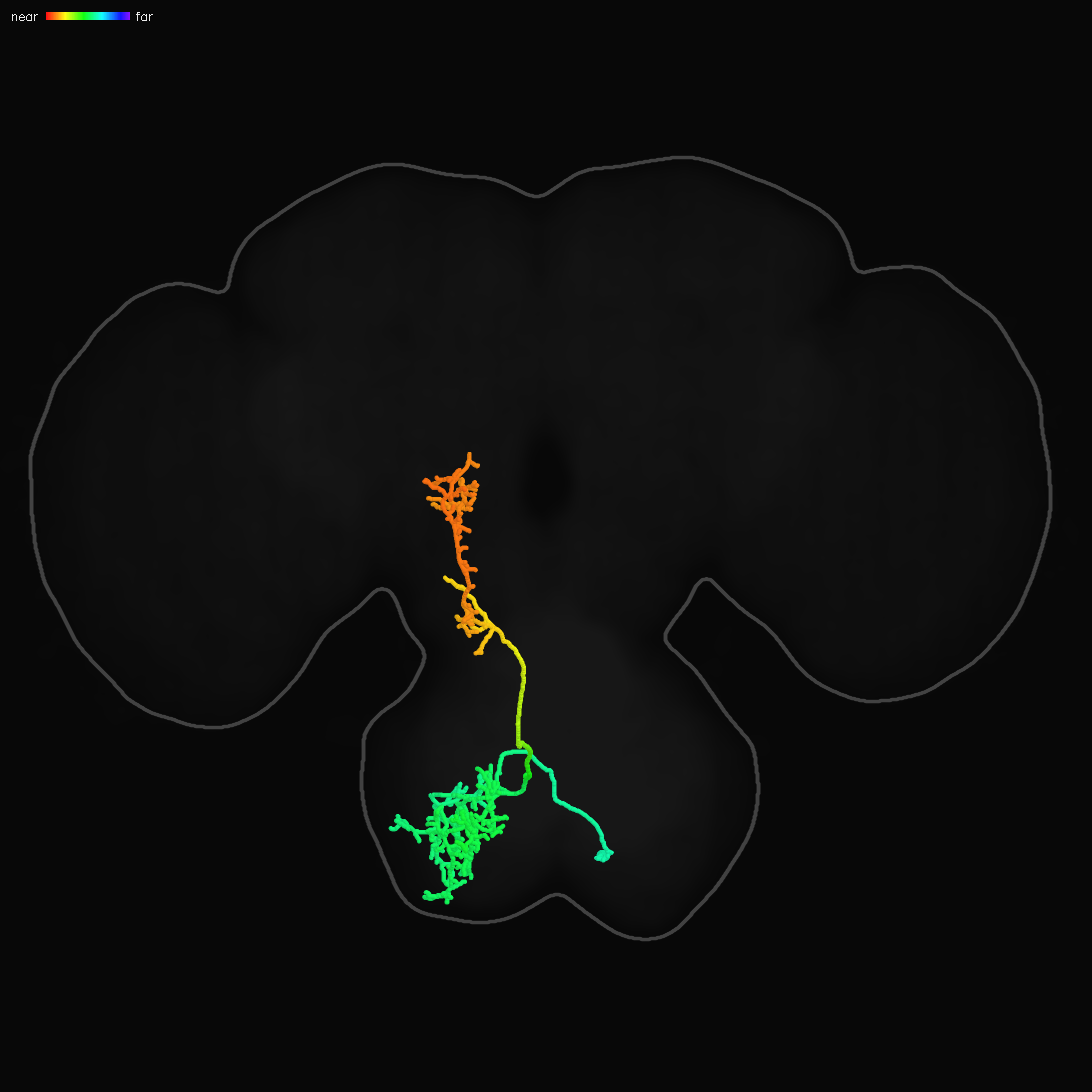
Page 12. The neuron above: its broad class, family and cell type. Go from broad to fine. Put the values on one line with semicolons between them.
ascending neuron; hemilineage 12B; AN12B019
